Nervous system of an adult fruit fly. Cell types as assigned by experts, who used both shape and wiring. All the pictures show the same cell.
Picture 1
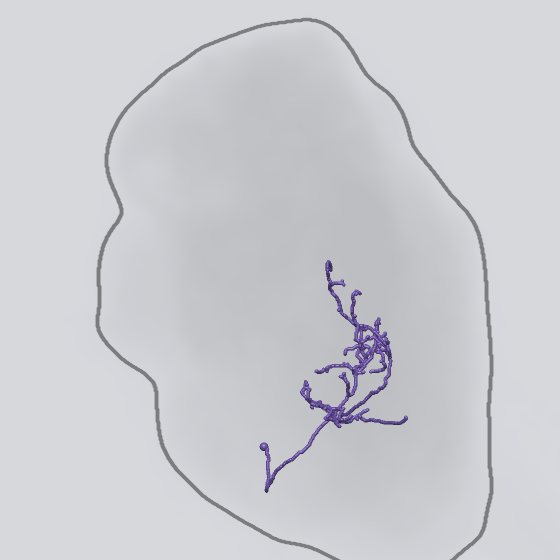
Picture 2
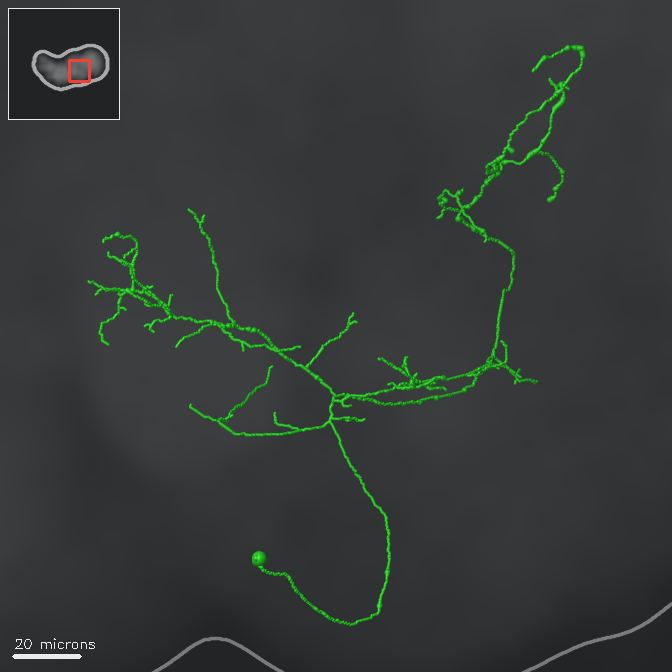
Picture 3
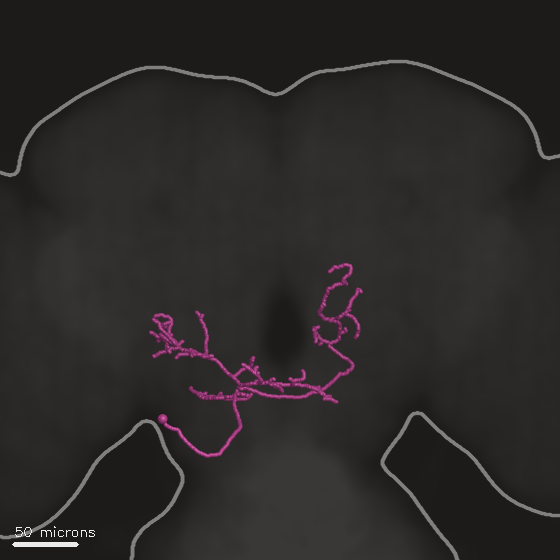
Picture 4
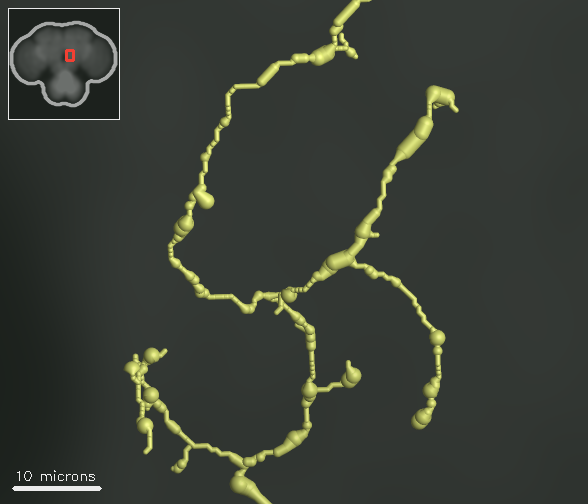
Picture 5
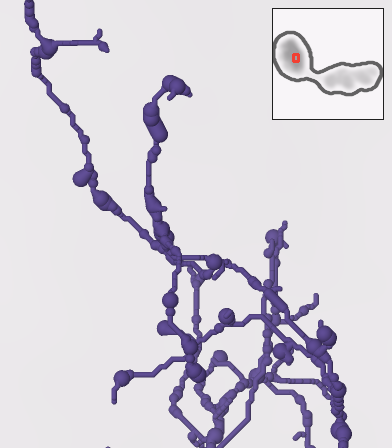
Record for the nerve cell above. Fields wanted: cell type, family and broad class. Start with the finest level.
WED192; hemilineage MX7; central-brain intrinsic neuron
